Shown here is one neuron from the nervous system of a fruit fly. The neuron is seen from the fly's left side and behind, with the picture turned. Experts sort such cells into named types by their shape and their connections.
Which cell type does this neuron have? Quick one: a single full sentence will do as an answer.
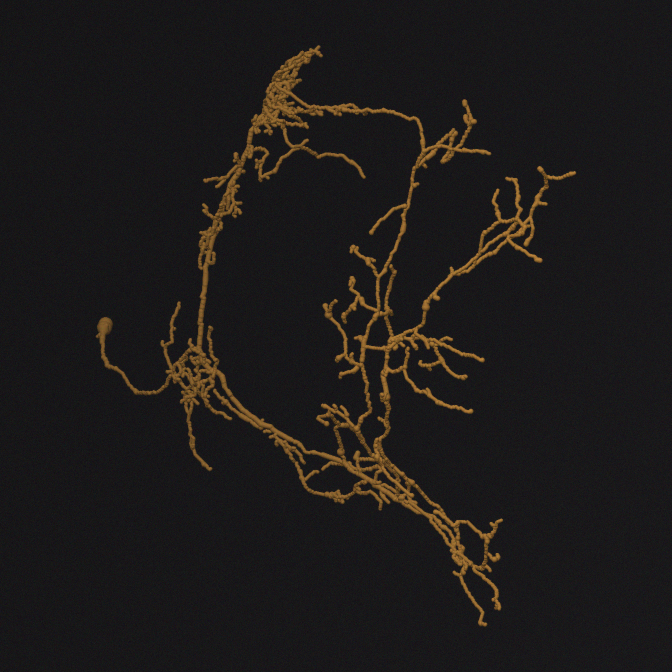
This particular neuron has the cell type PLP124.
